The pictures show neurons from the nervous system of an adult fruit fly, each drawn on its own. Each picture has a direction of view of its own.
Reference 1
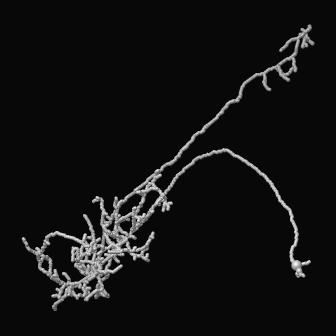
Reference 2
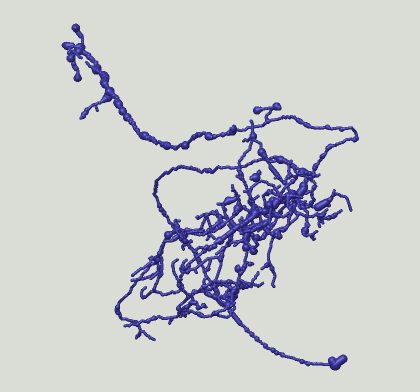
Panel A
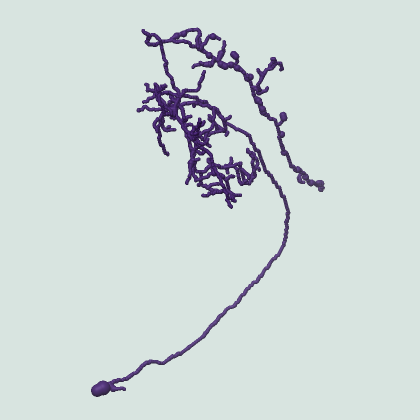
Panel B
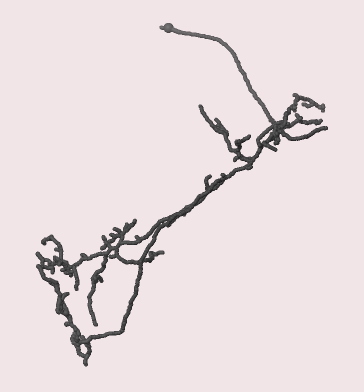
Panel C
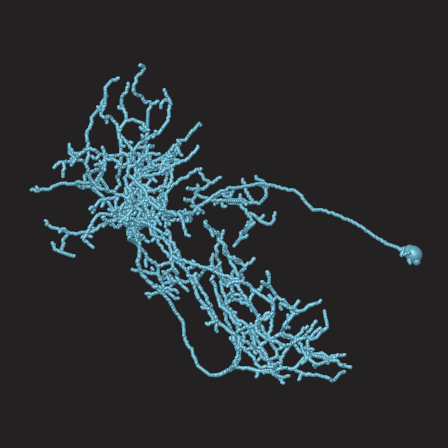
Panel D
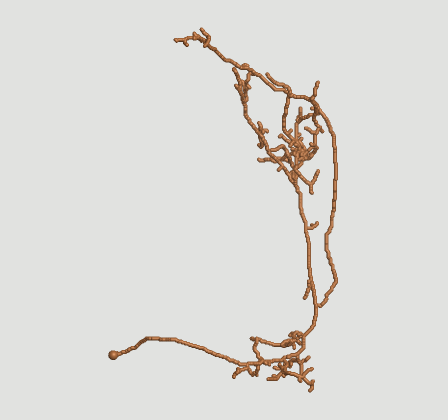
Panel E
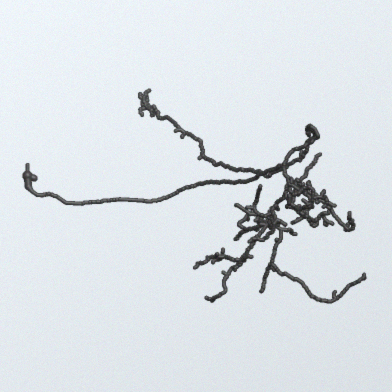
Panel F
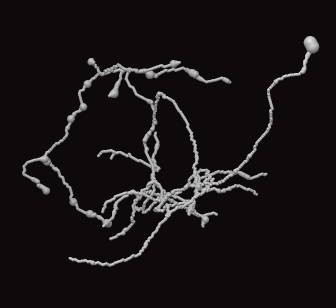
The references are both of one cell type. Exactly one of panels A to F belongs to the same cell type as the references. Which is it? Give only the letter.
E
